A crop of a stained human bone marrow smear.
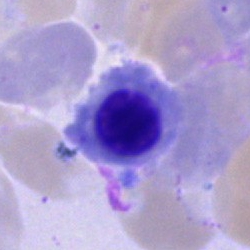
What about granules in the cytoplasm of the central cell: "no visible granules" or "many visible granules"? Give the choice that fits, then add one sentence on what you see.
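No visible granules. No granules are visible in the cytoplasm.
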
